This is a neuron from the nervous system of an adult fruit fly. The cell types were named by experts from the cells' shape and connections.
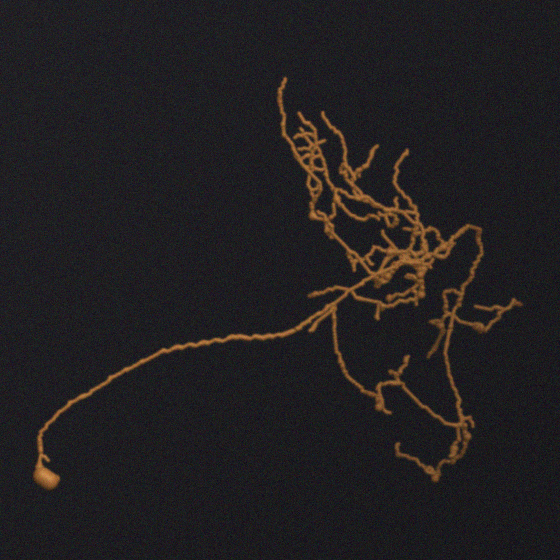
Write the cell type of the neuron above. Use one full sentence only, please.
Among cell types, the one for this neuron is PLP192.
